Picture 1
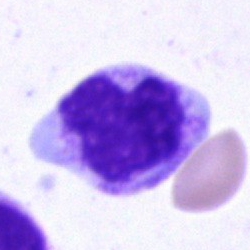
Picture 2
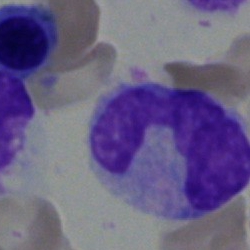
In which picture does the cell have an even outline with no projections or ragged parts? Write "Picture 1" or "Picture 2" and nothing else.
Picture 2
